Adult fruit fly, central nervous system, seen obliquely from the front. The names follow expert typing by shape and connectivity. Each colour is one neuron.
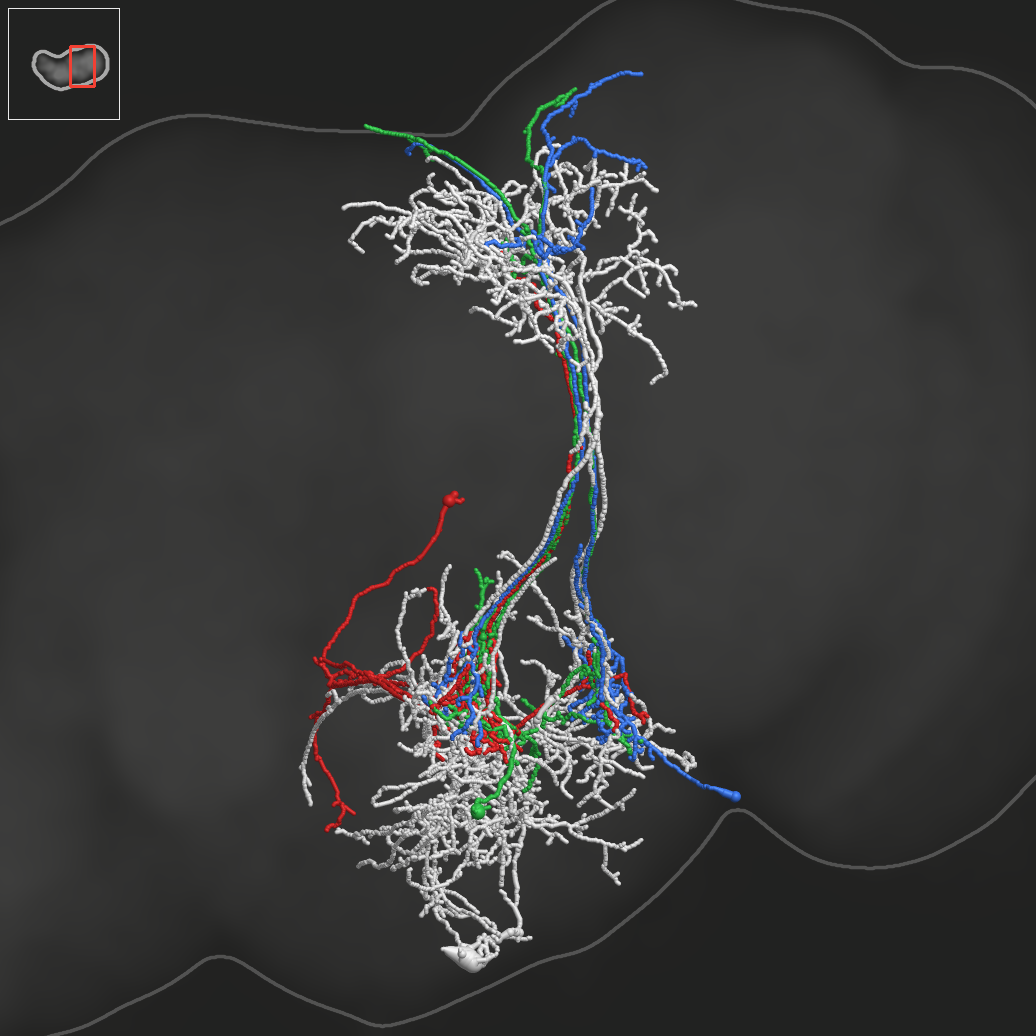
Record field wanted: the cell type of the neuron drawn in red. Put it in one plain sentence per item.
The cell type is FLA018.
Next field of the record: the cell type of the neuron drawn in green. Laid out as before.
The cell type is PRW051.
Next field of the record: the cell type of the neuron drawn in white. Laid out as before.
The cell type is GNG323.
